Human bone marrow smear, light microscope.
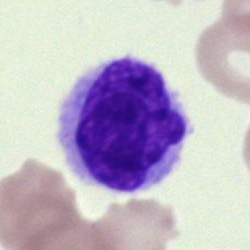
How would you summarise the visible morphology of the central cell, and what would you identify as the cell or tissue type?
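Roughly round to oval, the cell has a nucleus with an irregular outline and shallow notches, best seen on its right side. Its chromatin is dark purple and coarse, with paler streaks between denser areas. The cytoplasm shows no vacuoles. This cell is a monocyte.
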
